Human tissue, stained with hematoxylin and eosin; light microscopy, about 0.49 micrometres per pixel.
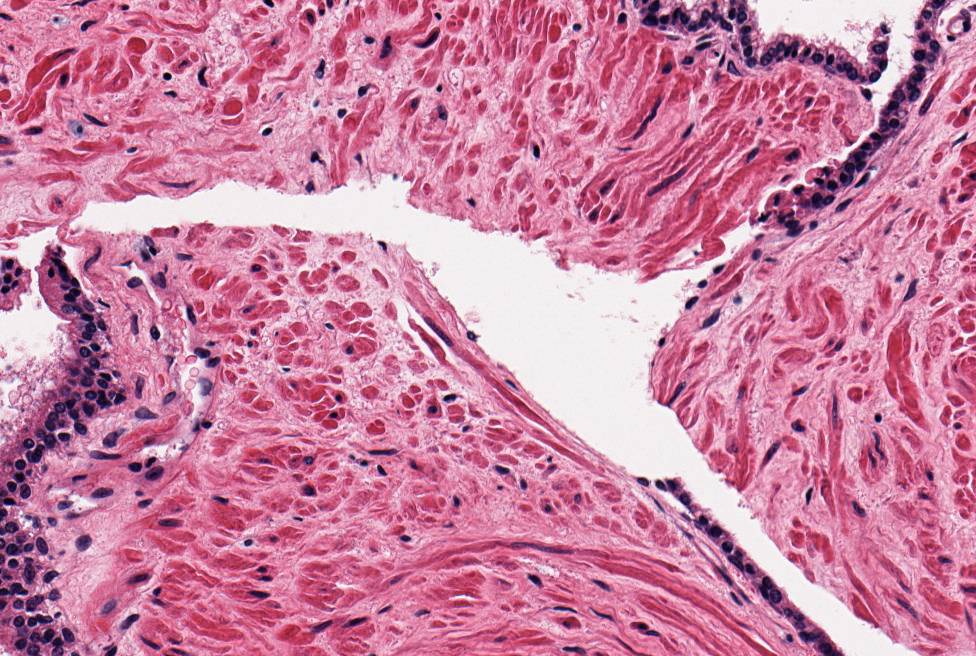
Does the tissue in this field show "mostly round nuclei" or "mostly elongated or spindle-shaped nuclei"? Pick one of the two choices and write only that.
Mostly elongated or spindle-shaped nuclei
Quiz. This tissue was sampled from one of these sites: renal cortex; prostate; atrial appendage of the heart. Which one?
prostate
